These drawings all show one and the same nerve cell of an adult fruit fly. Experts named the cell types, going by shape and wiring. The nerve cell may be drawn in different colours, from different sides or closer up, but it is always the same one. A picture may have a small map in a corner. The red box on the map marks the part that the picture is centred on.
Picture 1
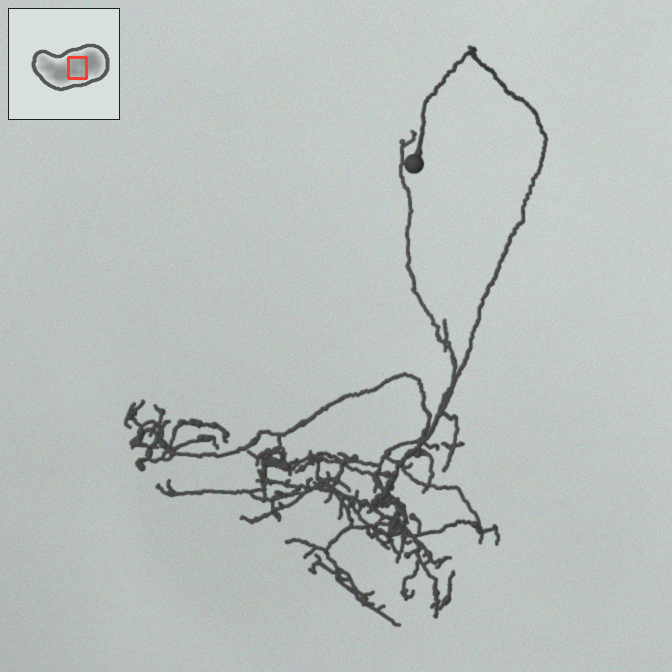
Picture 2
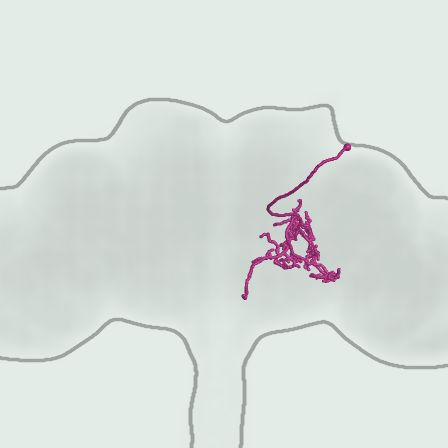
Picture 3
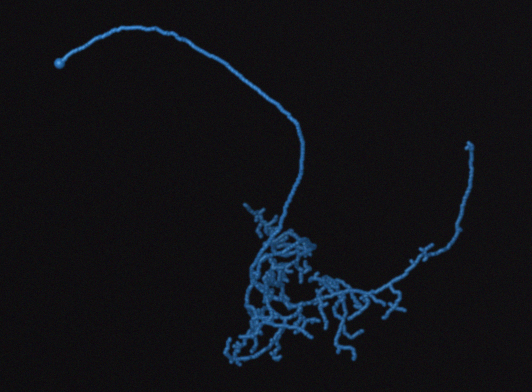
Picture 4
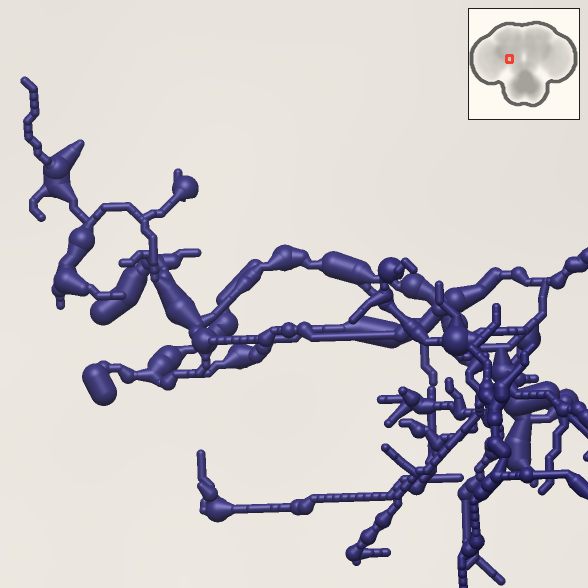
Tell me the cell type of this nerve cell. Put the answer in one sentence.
The cell type is SAD003.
